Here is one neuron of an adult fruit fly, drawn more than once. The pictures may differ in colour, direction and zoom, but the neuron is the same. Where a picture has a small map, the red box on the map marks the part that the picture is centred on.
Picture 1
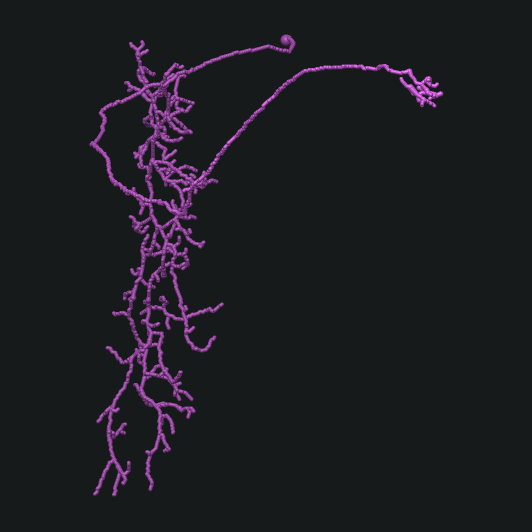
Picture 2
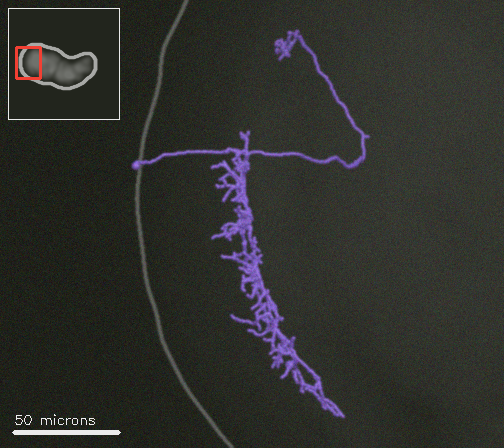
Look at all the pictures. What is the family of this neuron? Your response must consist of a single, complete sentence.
The family grouping of the neuron is MeTu.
